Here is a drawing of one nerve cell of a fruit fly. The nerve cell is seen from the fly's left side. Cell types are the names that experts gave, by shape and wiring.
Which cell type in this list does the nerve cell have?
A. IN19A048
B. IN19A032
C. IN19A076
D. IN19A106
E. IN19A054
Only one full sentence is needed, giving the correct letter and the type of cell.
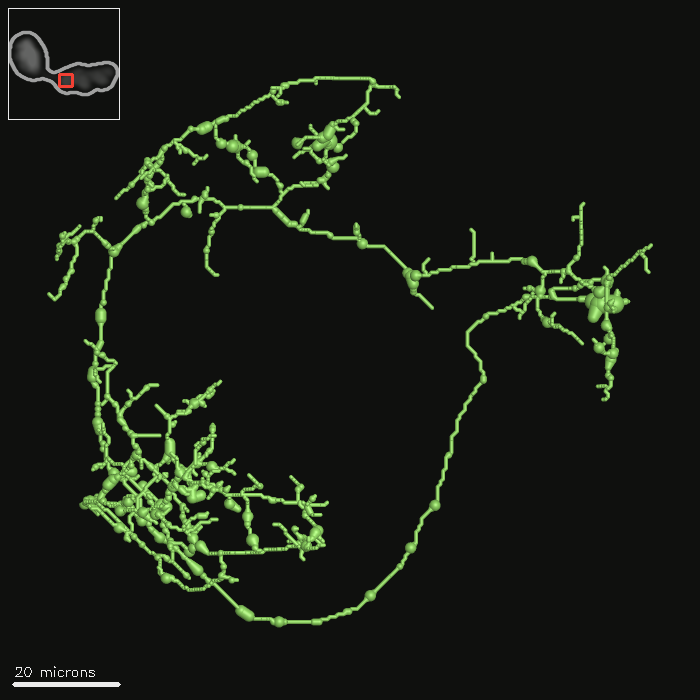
For cell type, option C, IN19A076, applies to the nerve cell.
